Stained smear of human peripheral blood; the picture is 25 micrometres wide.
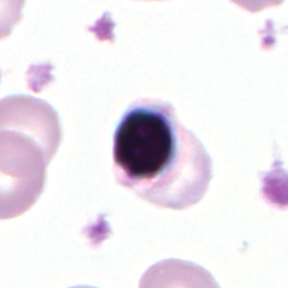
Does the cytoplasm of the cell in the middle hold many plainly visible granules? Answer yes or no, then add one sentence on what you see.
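No. No granules are visible in the cytoplasm.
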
